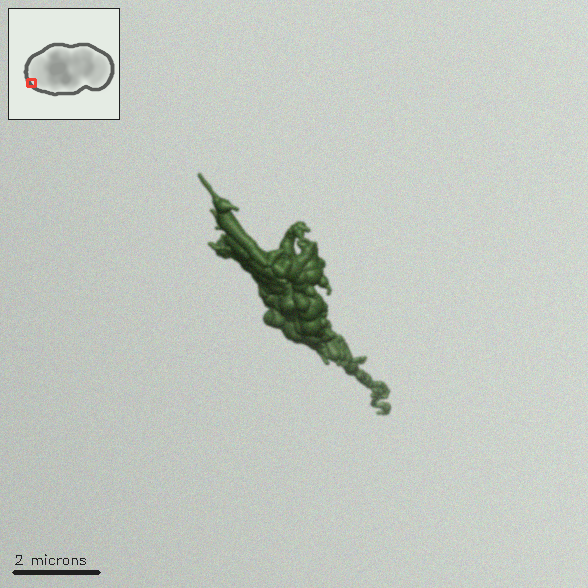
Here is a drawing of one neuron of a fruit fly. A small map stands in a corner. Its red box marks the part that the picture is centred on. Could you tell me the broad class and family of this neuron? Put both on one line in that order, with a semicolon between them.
photoreceptor or other optic-lobe sensory neuron; class visual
